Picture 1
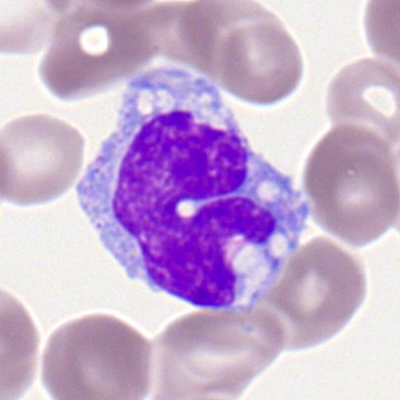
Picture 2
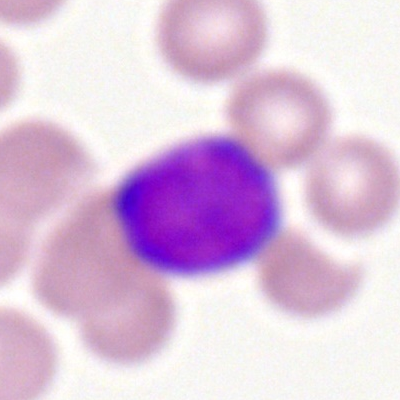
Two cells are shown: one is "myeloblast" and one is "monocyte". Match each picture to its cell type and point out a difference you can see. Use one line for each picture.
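In picture 1 we see a monocyte: Several small clear vacuoles lie in the cytoplasm, most noticeably at the upper left and lower right.
In picture 2 we see a myeloblast: No vacuoles are visible in the cell.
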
